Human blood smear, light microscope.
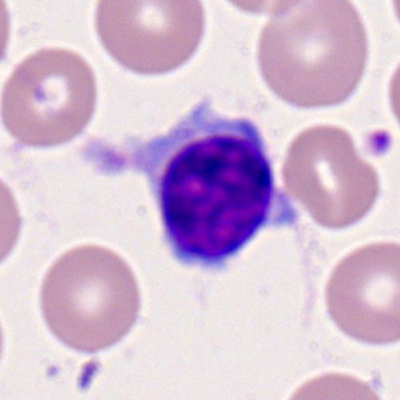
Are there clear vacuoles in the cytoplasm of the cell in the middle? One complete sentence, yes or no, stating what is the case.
No, the cytoplasm of this cell shows no vacuoles.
